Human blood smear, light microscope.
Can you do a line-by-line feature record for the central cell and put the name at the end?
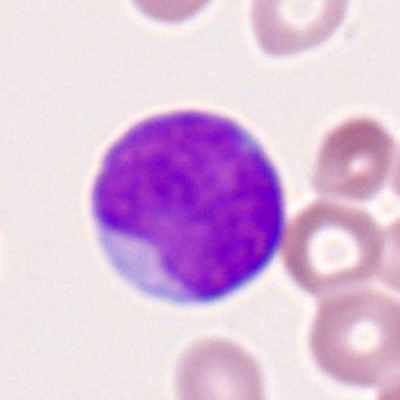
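Outline: round
Nucleus: fills most of cell
Cytoplasm: thin crescent, lower left
Cytoplasm colour: pale blue
Name: myeloblast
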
